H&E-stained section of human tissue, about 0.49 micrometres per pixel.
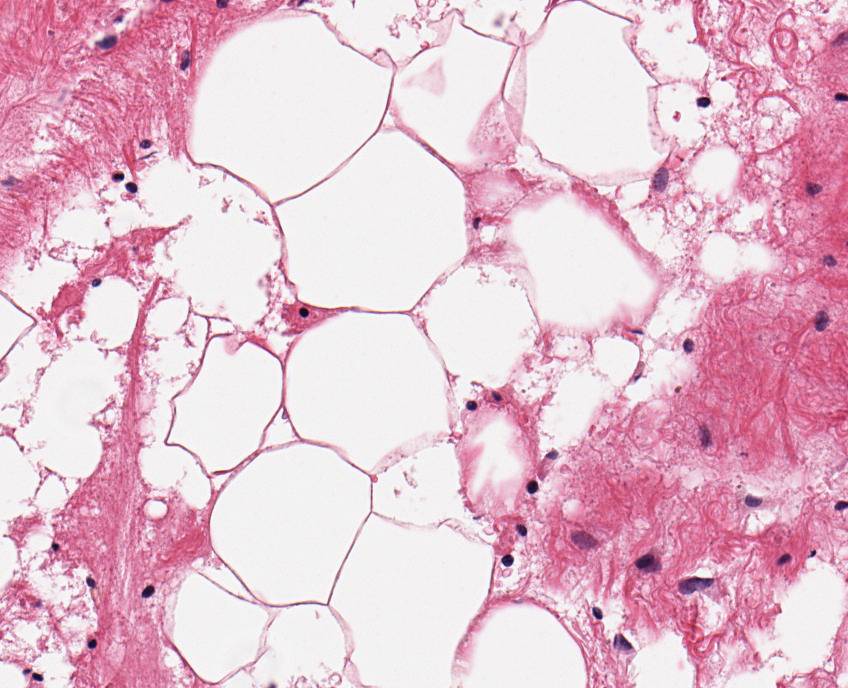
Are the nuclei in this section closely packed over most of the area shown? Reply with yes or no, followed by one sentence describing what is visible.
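No. Small round dark nuclei are scattered sparsely between the fat cells and in the stroma.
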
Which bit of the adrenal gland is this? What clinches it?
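The centre of this field is fat, with pink fibrous stroma at the left and right sides. Each central cell is a single large empty space bounded by a thin pink membrane, polygonal where it presses on its neighbours. Clear spaces near the edges are smaller.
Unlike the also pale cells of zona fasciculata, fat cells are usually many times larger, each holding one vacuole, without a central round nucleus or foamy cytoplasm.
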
